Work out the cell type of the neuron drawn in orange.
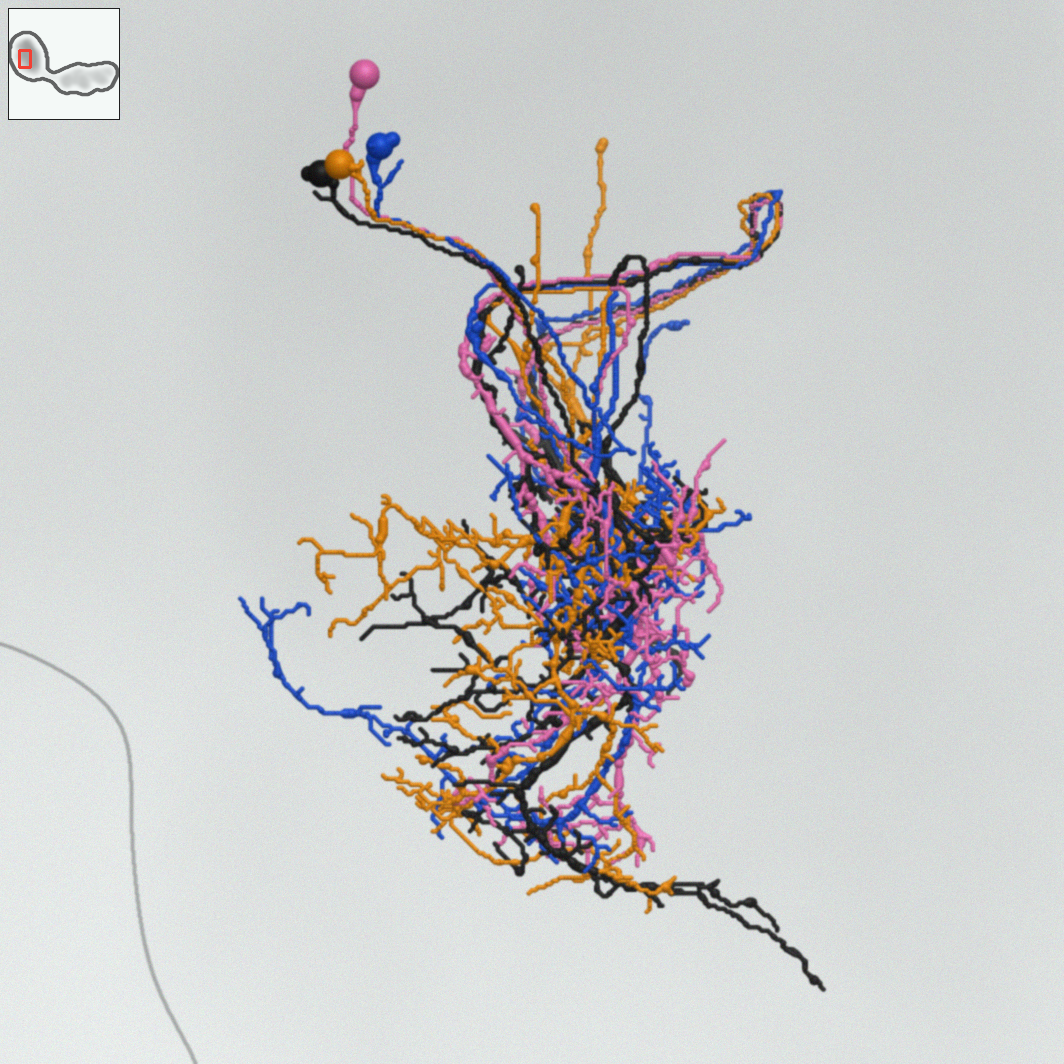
CB4173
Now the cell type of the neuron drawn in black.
CB2144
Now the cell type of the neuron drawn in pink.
CB3162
